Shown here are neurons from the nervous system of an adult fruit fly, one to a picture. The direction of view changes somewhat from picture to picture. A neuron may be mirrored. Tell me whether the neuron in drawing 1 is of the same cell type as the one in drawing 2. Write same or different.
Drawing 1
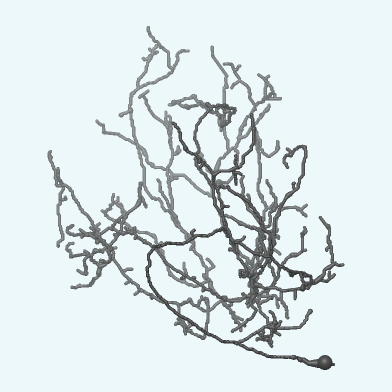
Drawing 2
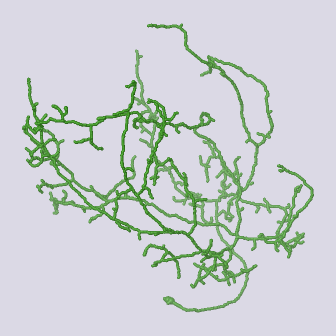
same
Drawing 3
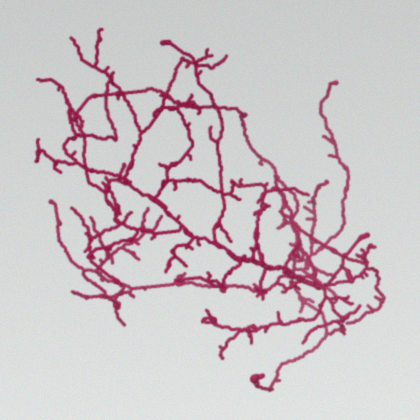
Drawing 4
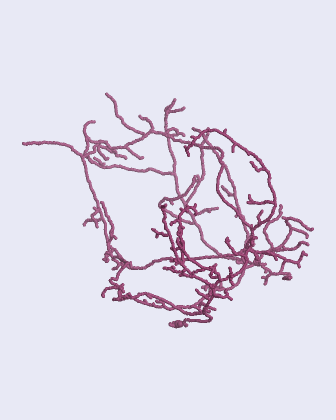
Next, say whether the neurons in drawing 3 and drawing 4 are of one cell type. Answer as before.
different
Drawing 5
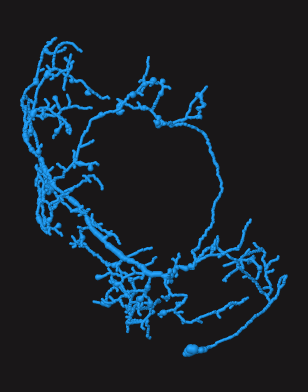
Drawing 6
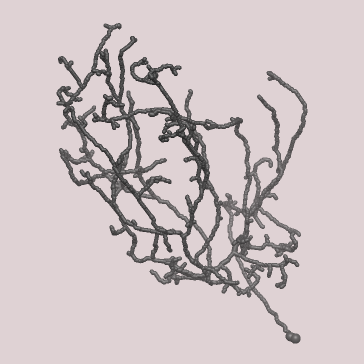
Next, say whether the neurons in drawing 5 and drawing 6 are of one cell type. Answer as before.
different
